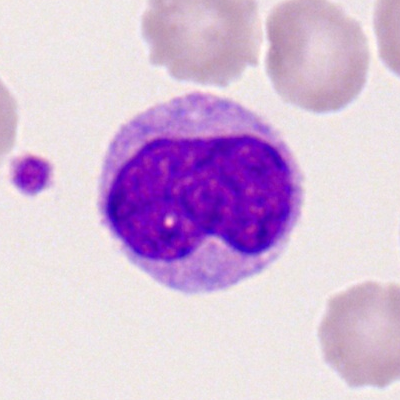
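Monocyte, the central cell in a stained human blood smear seen by light microscope. Its outline is round and smooth. A notch cuts into the lower edge of the nucleus, giving it a bean-like shape. The chromatin is dark purple and mottled, with small paler patches. No coarse coloured granules are present in the cytoplasm.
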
